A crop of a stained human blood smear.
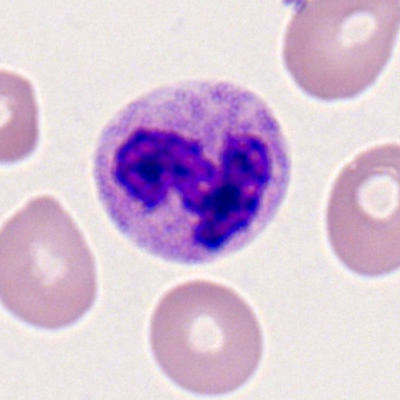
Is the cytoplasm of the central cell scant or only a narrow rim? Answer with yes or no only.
No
